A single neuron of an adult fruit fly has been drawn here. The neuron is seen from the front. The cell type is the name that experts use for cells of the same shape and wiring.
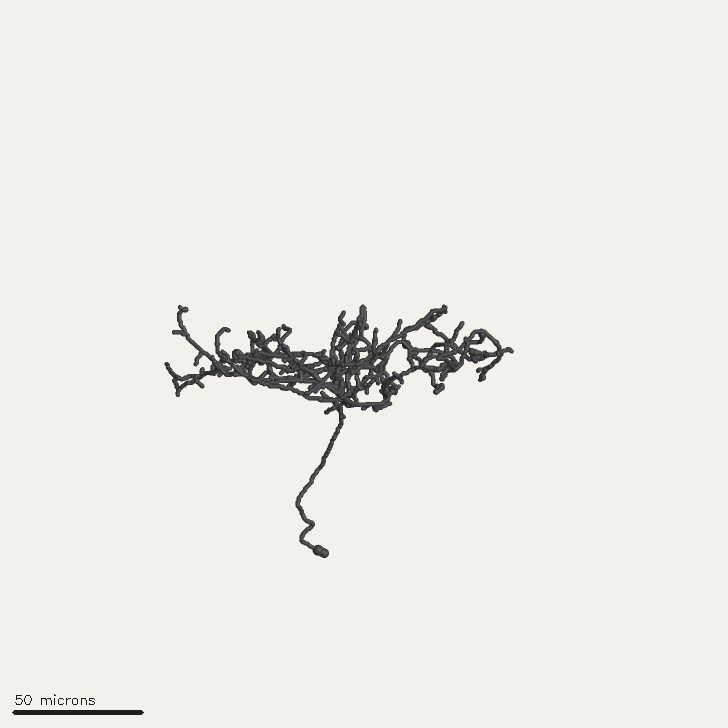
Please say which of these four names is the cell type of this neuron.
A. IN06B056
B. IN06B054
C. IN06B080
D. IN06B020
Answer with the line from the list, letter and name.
A. IN06B056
